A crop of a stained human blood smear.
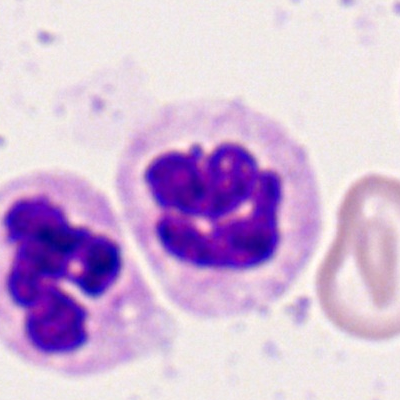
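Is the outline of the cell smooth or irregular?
It is round and smooth.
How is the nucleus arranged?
It is divided into several lobes packed closely together.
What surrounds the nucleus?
A wide rim of pale pinkish-lilac cytoplasm.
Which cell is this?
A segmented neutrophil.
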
